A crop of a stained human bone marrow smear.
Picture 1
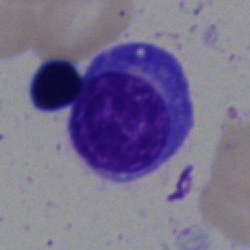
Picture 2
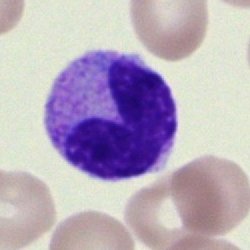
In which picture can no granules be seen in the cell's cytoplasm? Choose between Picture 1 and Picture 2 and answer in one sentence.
The cell in picture 1 has a cytoplasm free of any visible granules.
